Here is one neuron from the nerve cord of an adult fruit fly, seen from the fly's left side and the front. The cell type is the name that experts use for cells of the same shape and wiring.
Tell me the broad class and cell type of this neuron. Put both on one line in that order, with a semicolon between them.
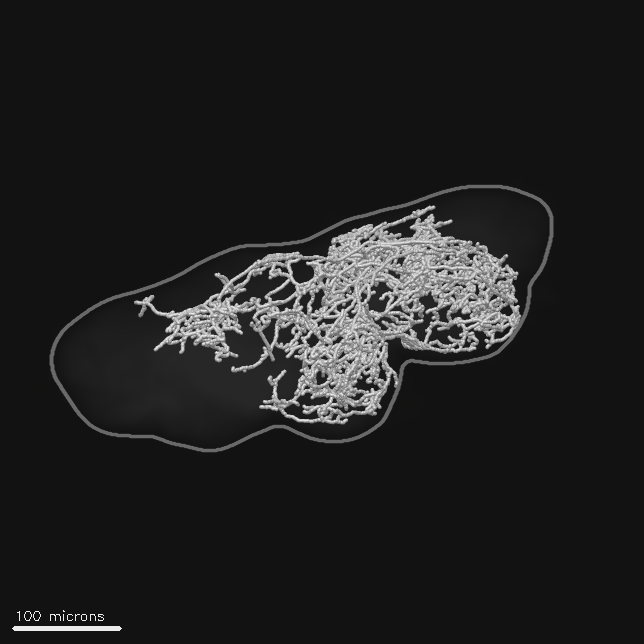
nerve-cord intrinsic neuron; INXXX008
